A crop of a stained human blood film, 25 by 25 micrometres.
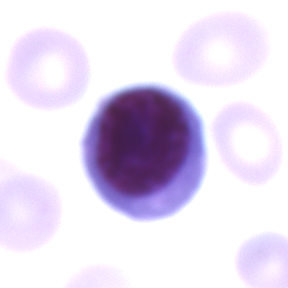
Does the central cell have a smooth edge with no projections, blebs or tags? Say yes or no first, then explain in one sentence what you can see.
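Yes. The cell outline is roughly round and smooth.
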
